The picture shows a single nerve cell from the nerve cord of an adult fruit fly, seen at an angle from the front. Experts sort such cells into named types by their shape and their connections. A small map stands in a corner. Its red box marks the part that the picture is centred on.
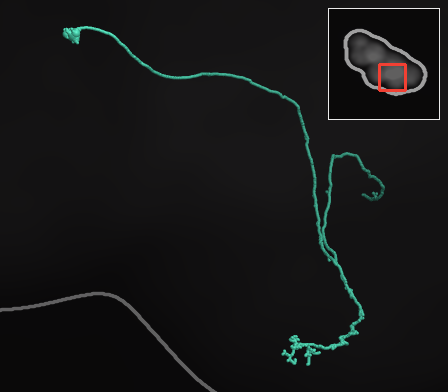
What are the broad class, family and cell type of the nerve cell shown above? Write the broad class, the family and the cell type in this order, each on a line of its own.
nerve-cord intrinsic neuron
hemilineage 23B
IN23B094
